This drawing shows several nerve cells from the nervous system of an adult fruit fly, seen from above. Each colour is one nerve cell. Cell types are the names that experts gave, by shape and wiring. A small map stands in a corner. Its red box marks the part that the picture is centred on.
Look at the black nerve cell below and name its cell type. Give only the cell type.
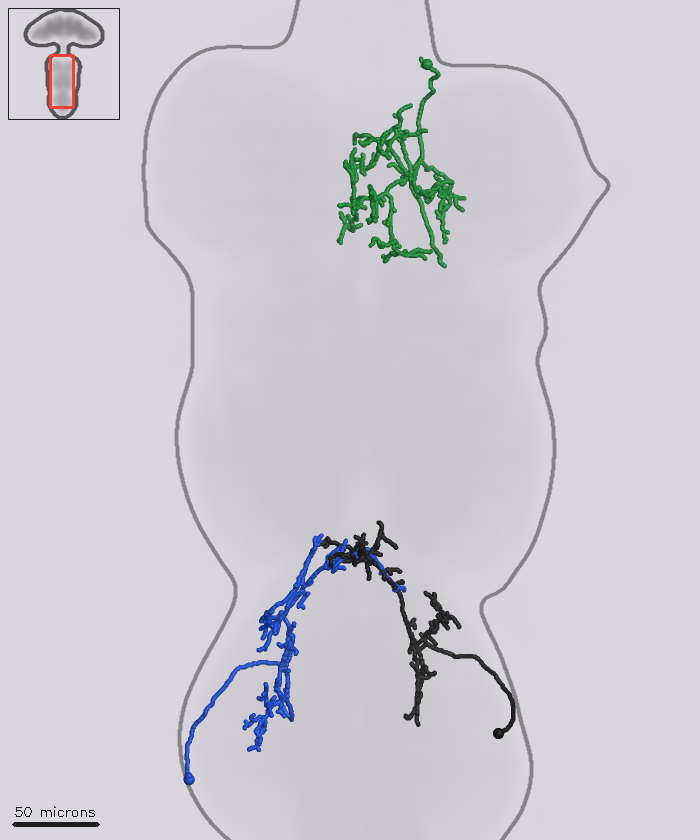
IN09A054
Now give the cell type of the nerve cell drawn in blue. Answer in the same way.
IN09A064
